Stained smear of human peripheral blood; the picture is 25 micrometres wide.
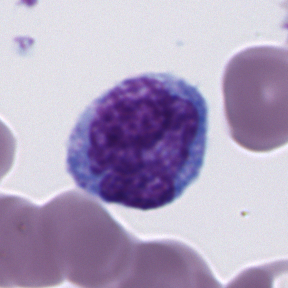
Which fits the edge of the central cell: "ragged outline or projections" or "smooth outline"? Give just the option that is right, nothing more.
Smooth outline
